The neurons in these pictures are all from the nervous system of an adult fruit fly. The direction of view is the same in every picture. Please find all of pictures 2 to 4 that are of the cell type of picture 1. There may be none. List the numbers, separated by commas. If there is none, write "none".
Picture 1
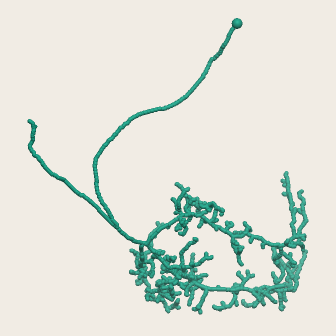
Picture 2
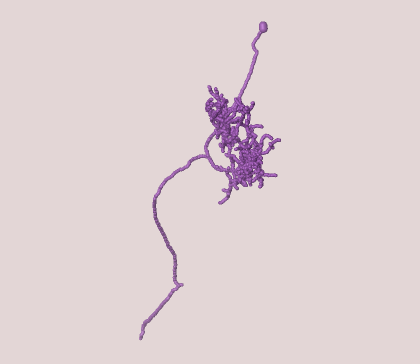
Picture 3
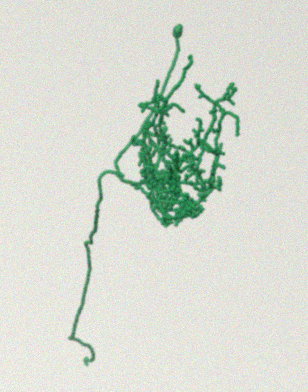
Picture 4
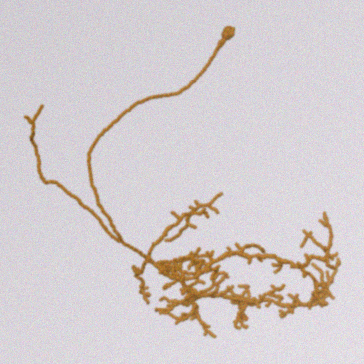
3, 4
